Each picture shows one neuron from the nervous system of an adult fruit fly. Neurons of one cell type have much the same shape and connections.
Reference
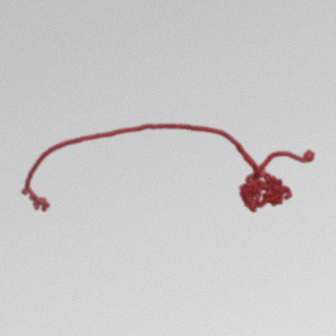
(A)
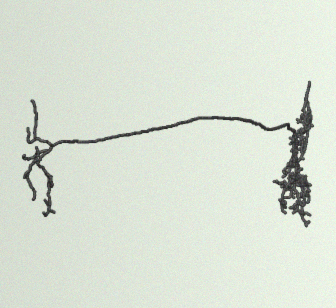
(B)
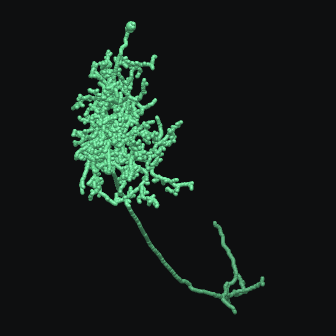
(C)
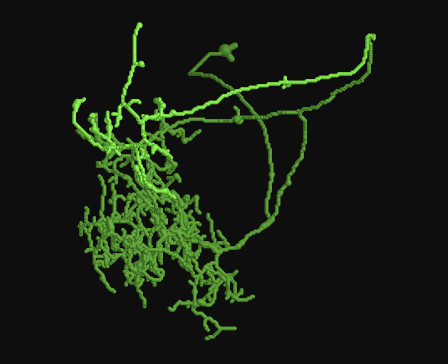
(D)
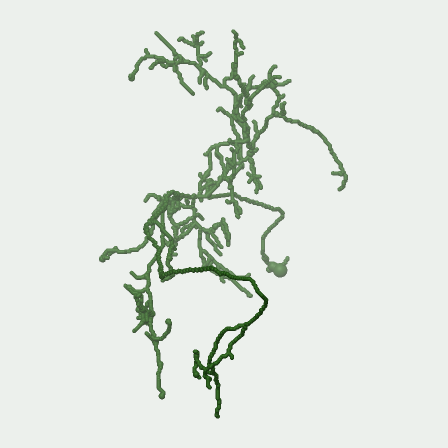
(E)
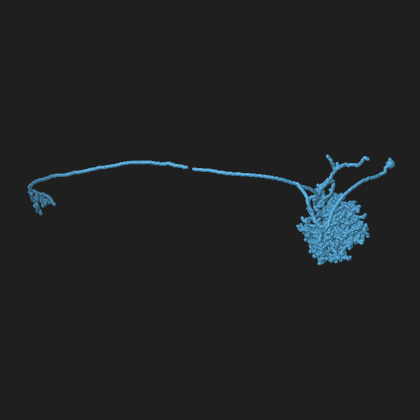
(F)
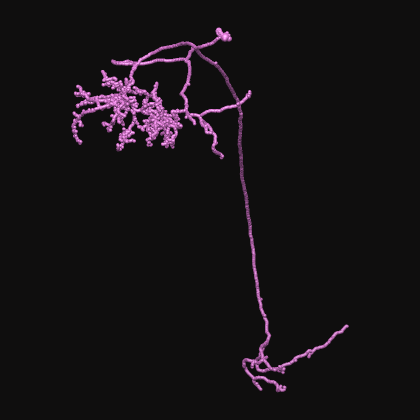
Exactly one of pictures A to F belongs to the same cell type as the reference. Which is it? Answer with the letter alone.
F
